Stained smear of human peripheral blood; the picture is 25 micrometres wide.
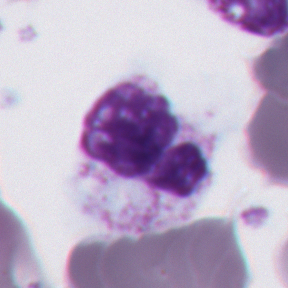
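Segmented neutrophil. Nucleus: split into two lobes, the larger to the upper left and the smaller to the lower right. Cytoplasm: scattered fine pink-violet granules. Granule position: mostly in the cytoplasm below the nucleus.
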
